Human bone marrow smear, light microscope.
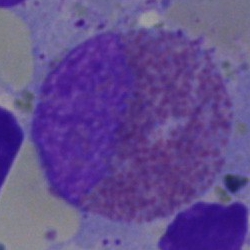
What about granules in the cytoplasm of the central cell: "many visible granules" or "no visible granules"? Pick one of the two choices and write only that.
Many visible granules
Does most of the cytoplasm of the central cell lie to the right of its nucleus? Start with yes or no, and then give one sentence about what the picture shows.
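Yes. The nucleus lies against the left side of the cell.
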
